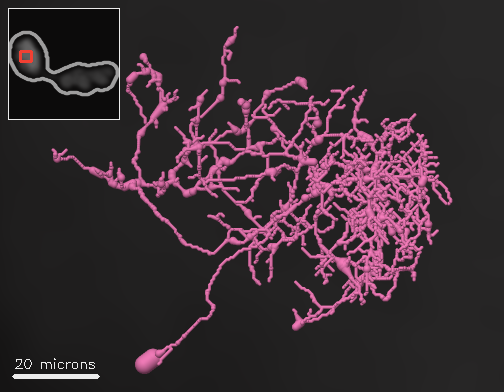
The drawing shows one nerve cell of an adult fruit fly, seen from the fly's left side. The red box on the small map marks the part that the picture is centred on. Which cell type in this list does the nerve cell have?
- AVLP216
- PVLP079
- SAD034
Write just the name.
PVLP079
